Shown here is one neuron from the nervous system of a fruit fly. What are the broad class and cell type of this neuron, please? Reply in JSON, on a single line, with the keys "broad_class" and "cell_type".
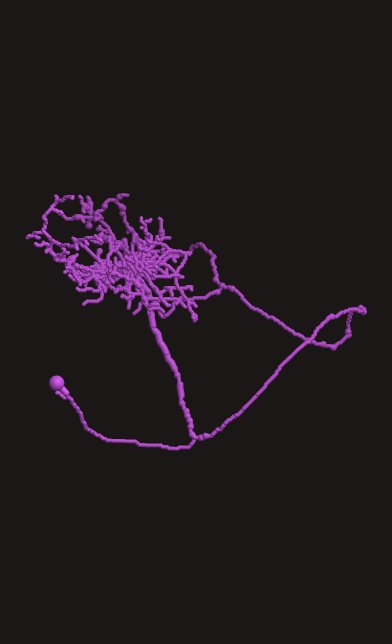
{"broad_class": "central-brain intrinsic neuron", "cell_type": "GNG249"}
